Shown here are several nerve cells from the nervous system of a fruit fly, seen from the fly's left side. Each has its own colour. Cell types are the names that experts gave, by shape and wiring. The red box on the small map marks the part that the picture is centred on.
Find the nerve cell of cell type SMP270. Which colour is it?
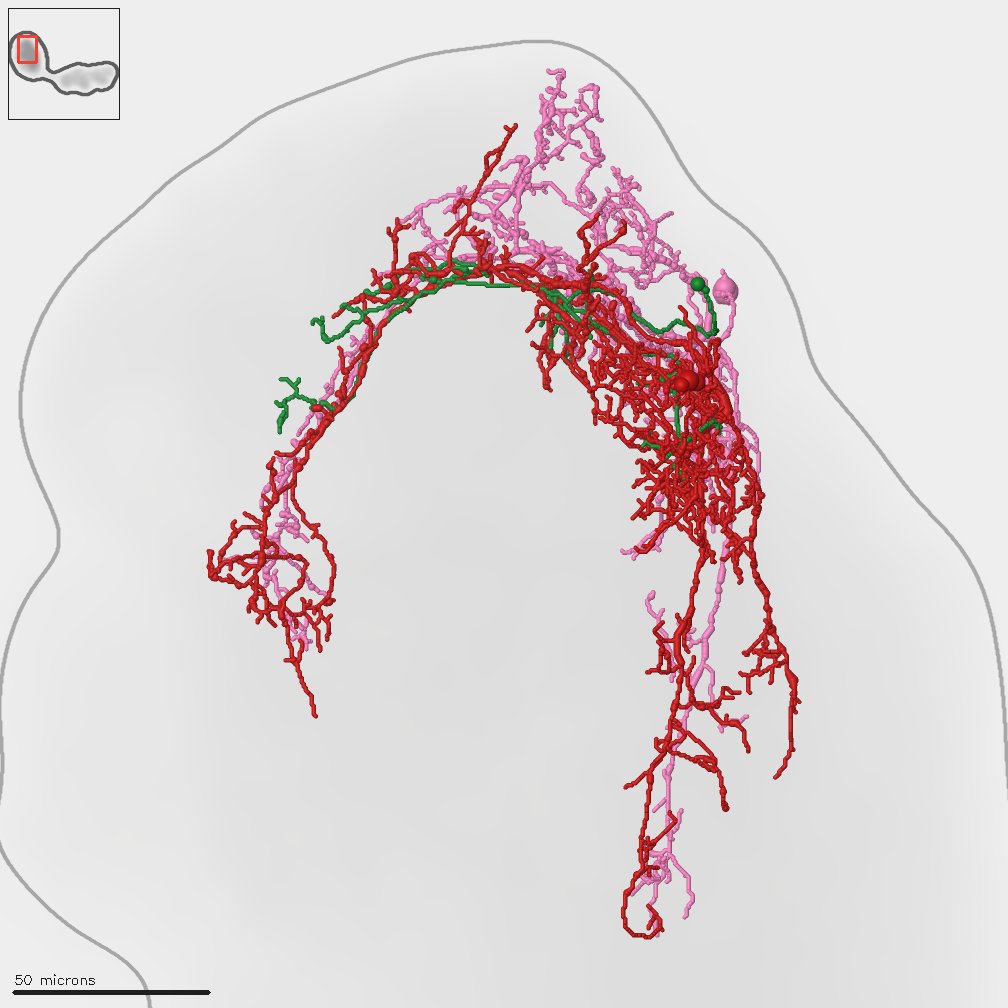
green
